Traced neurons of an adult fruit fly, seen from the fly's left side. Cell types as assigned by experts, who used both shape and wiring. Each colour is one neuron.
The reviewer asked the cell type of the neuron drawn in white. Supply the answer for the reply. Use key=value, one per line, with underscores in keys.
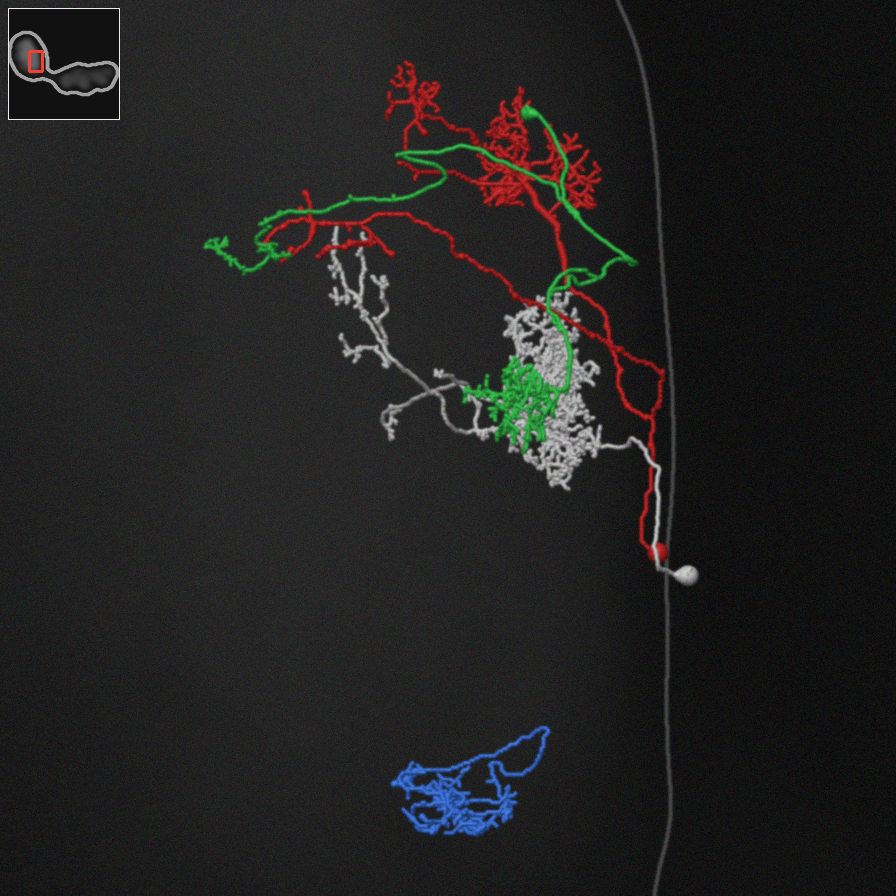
cell_type=Tlp13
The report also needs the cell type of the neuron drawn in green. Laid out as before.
cell_type=LPC1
